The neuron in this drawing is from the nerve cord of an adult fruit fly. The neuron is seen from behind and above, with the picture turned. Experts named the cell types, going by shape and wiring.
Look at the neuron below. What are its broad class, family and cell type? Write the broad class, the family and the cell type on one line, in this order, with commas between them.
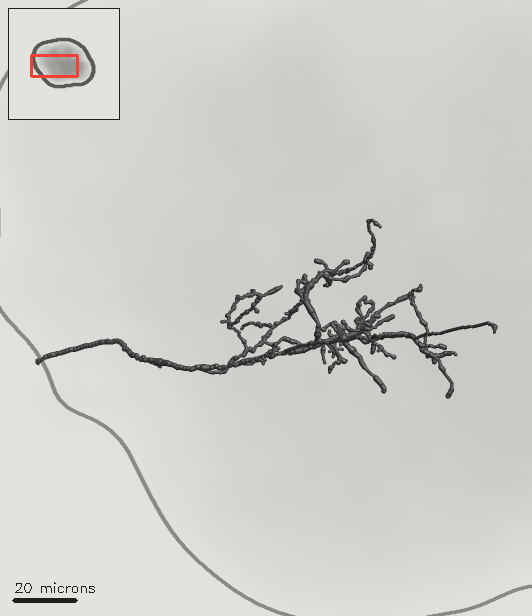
descending neuron, DNp, DNp103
